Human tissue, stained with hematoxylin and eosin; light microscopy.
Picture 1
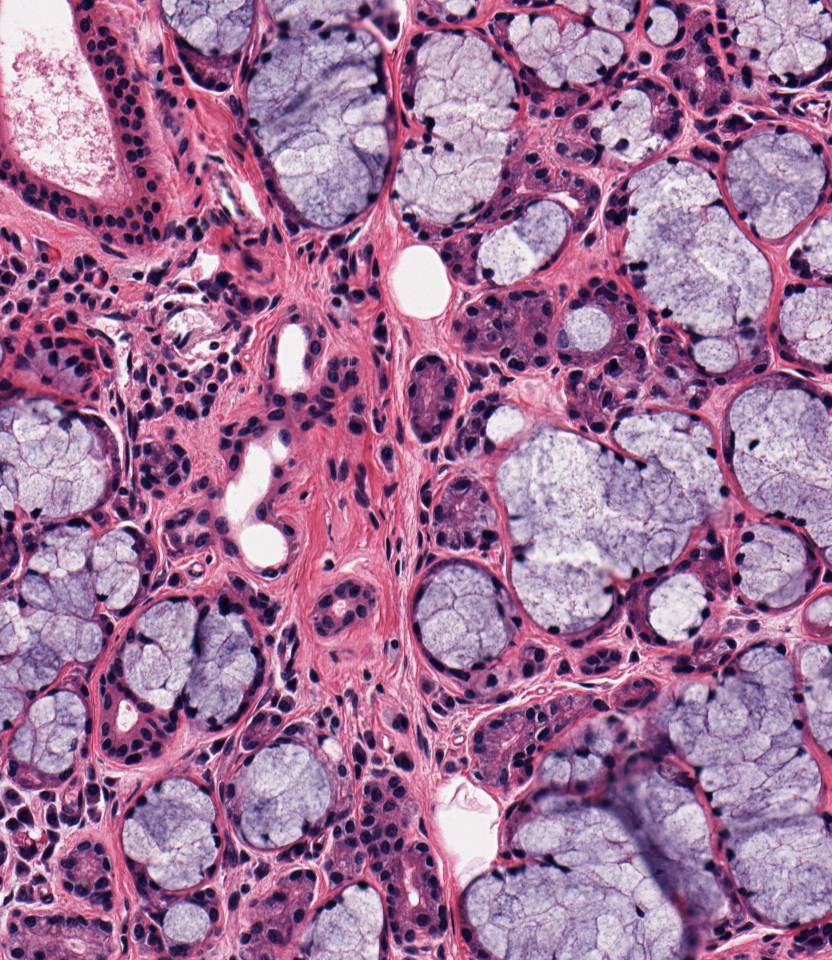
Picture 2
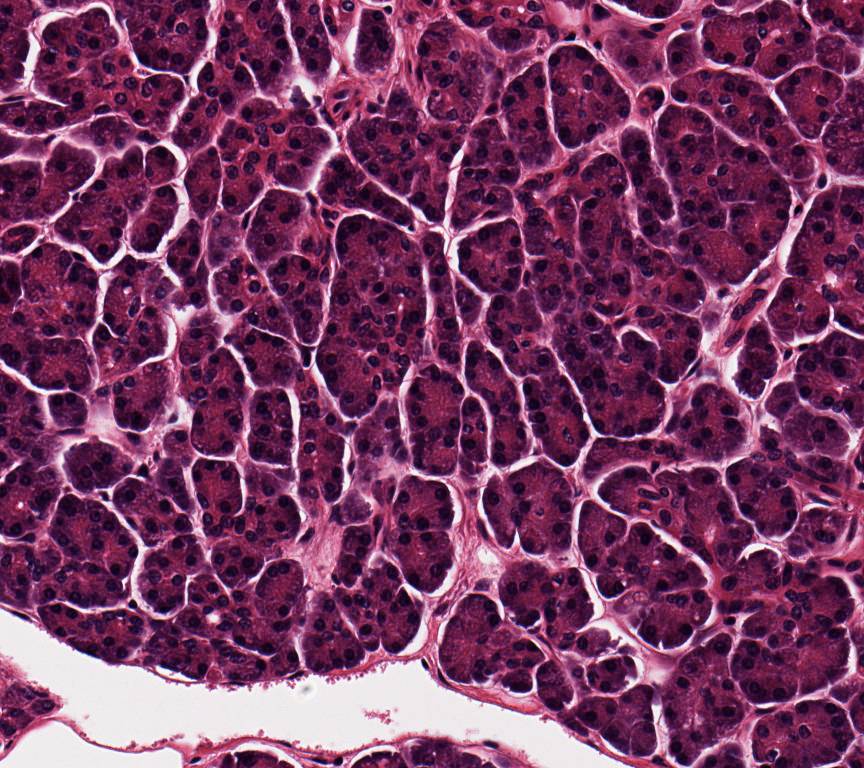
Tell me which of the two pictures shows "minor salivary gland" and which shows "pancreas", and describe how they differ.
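Let's settle the names first: picture 1 is a minor salivary gland, and picture 2 is pancreas. In picture 1 most of the field is large acini with pale blue-grey, foamy cytoplasm, and their small dark nuclei are flattened against the outer edge of each acinus. In picture 2 the closely packed acinar clusters have deeply stained, dark purple-red cytoplasm and small, round, darkly stained nuclei.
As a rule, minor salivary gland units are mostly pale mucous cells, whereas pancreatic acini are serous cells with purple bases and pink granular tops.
Notice the supporting tissue, too: a pink fibrous band runs down the middle of picture 1, while in picture 2 only thin pale pink strands with a few elongated nuclei lie between acini.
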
